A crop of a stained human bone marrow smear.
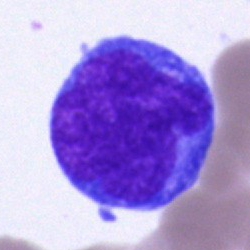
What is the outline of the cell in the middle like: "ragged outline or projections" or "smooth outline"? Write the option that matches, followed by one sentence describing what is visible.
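Ragged outline or projections. Small blue blebs project from the surface at the top left and at the bottom.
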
